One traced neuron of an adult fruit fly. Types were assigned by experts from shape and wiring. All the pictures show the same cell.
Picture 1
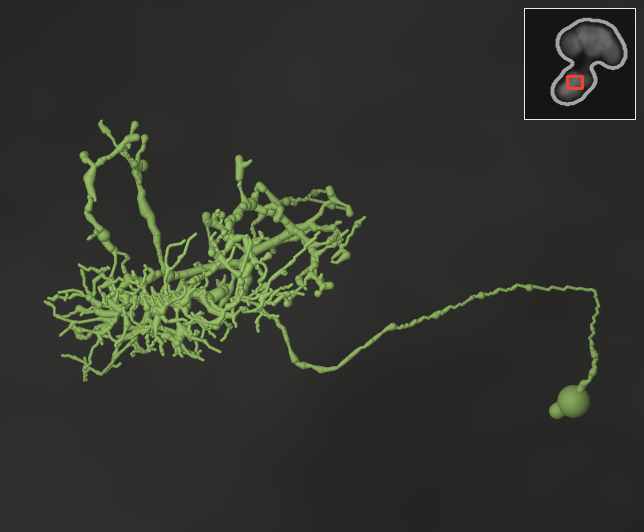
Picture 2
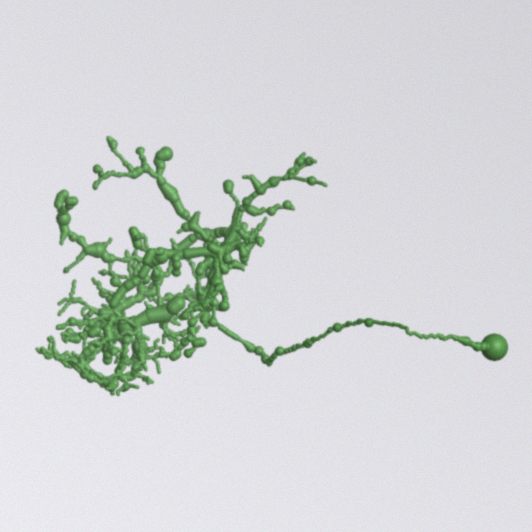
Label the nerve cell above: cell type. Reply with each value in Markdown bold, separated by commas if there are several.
**IN13B014**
